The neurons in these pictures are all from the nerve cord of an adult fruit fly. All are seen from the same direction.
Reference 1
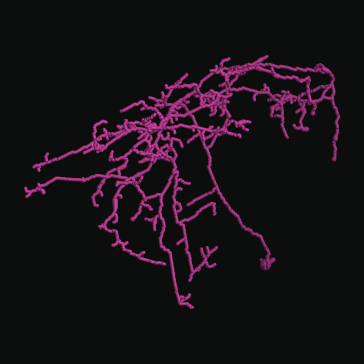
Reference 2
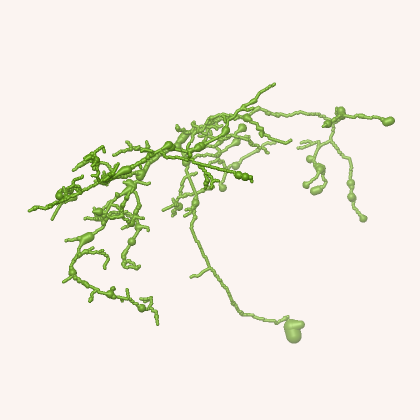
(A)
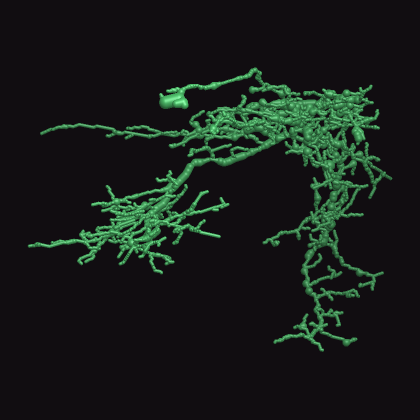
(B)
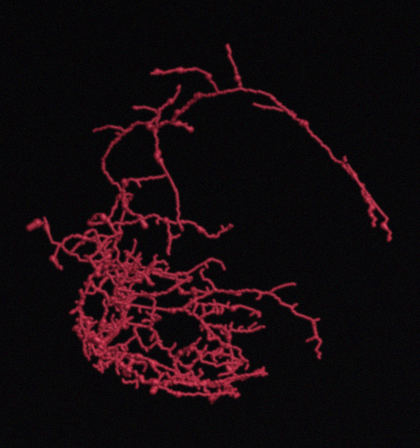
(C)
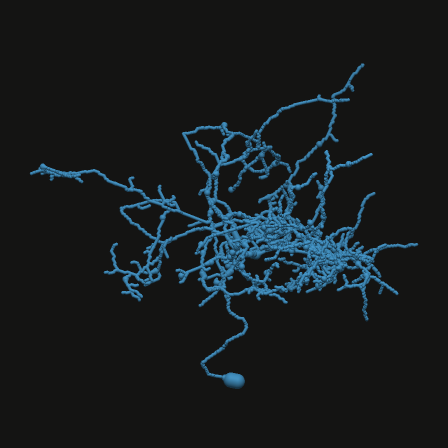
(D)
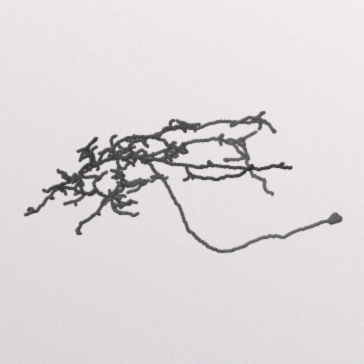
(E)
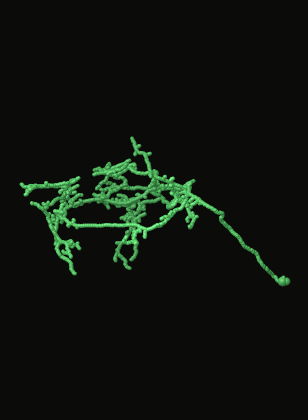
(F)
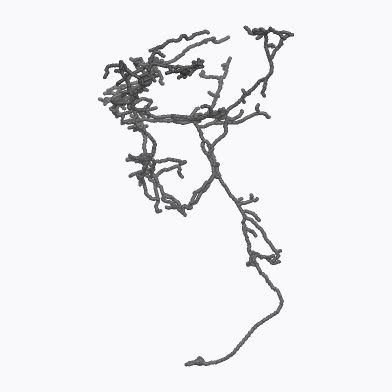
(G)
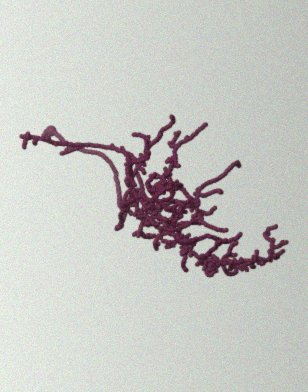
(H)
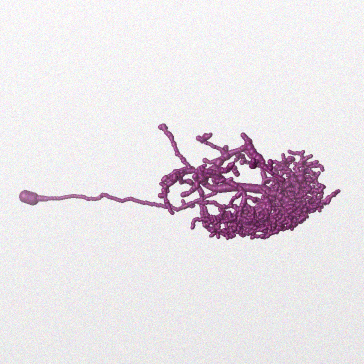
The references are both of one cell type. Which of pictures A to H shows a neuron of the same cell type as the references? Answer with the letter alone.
D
